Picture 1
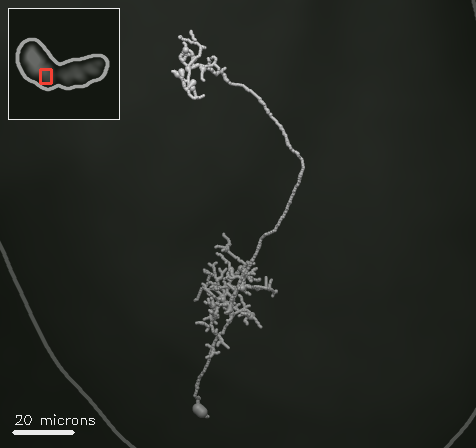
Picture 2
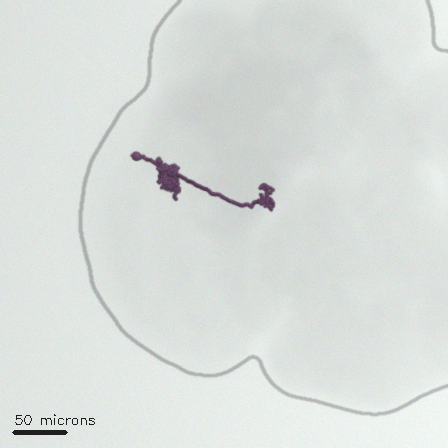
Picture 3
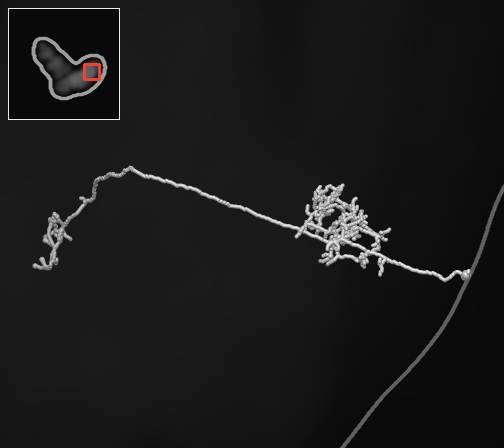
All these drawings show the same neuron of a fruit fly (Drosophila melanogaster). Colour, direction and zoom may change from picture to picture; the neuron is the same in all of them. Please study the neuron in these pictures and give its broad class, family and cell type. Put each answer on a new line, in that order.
optic-lobe intrinsic neuron
Tm
Tm40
